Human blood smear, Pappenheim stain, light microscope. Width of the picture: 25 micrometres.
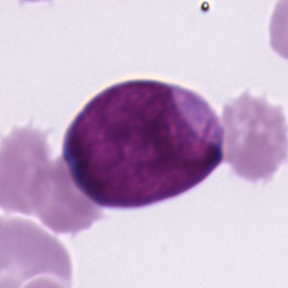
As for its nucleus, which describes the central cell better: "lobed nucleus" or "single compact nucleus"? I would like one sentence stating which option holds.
This cell's nucleus is a single compact mass, round, oval or kidney-shaped.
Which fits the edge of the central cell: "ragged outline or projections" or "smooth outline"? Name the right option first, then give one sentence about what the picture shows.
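Smooth outline. The cell outline is smooth and oval.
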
